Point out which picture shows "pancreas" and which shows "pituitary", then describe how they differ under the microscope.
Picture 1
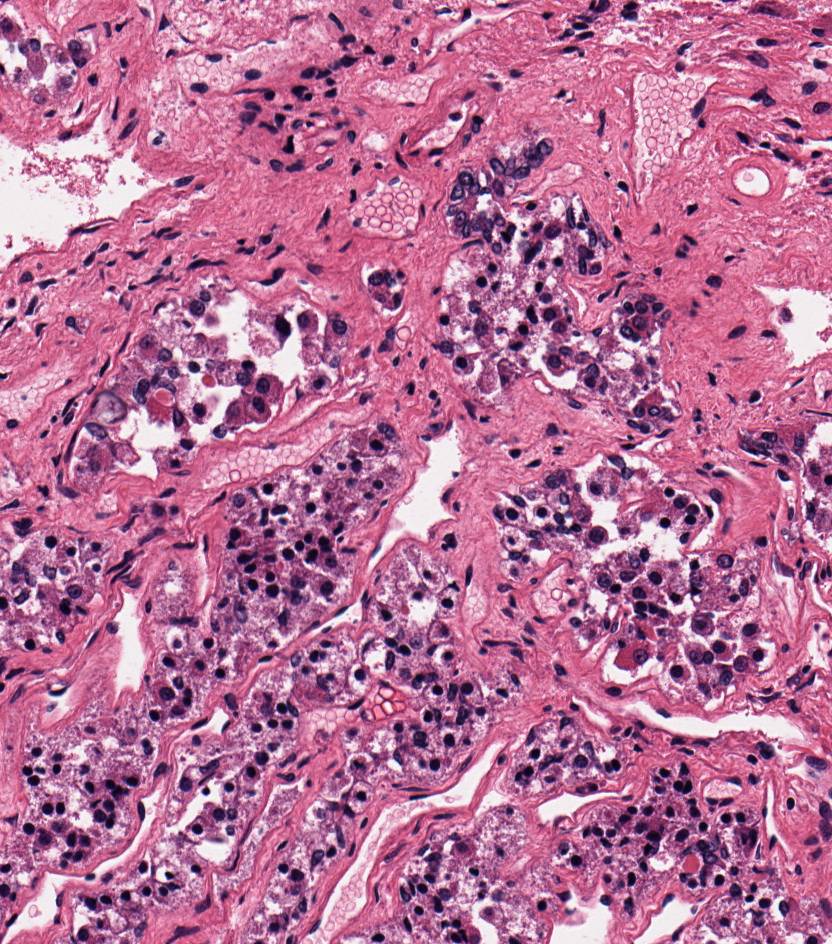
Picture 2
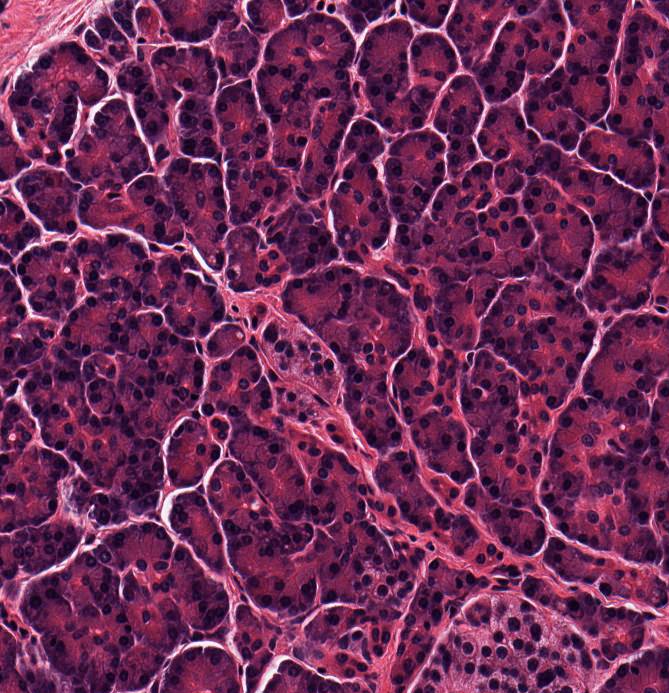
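That first one's pituitary, and the second is pancreas. The pituitary nests have pale purple, finely granular cytoplasm, form no glands with central lumens, and sit in wavy pink collagen, several behind narrow clear clefts. The pancreas is almost all packed rounded acini, pink towards each centre and darker purple at the edge, with round dark basal nuclei. Lower right, there's a paler cluster of cells with round nuclei, unlike the acini.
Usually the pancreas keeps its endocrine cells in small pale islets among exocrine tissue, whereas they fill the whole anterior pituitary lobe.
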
